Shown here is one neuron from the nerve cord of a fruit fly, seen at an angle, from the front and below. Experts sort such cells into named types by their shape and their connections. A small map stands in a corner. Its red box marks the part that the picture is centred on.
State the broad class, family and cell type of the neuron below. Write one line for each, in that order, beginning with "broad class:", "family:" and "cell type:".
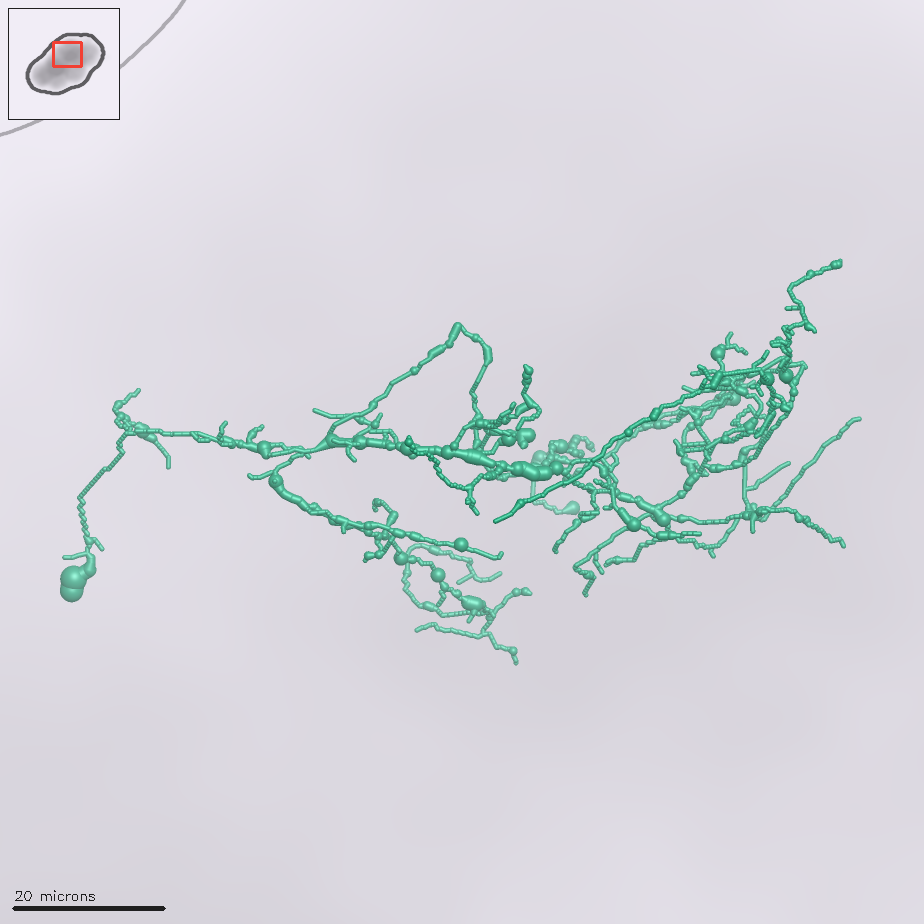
broad class: nerve-cord intrinsic neuron
family: hemilineage 20A.22A
cell type: IN20A.22A083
